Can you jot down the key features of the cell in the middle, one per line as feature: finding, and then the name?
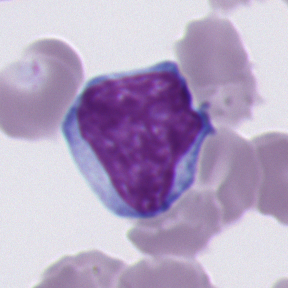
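Chromatin: clumped, paler streaks between darker purple areas
Cytoplasm: widest band on the lower left of the nucleus
Granules: none visible in the cytoplasm
Vacuoles: none visible in the cytoplasm
Name: typical lymphocyte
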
